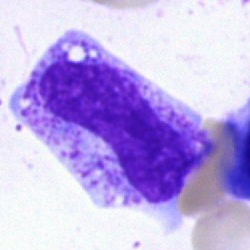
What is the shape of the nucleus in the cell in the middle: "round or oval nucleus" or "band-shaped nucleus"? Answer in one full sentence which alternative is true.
Its nucleus forms a horseshoe, C, U or S shape without separate lobes.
